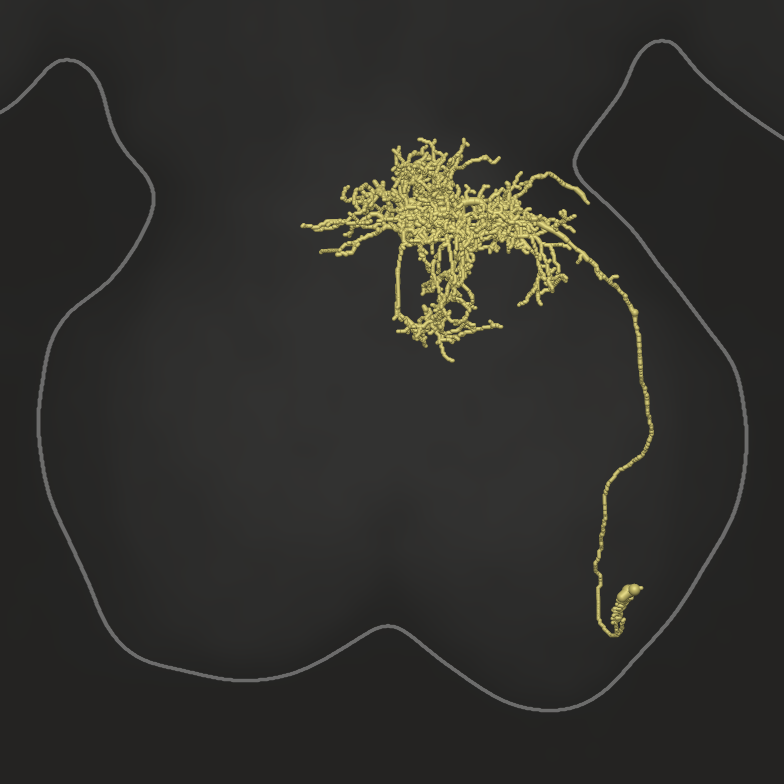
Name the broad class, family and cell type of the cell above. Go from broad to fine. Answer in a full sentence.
A nerve-cord intrinsic neuron of hemilineage 13A, type IN13A013.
